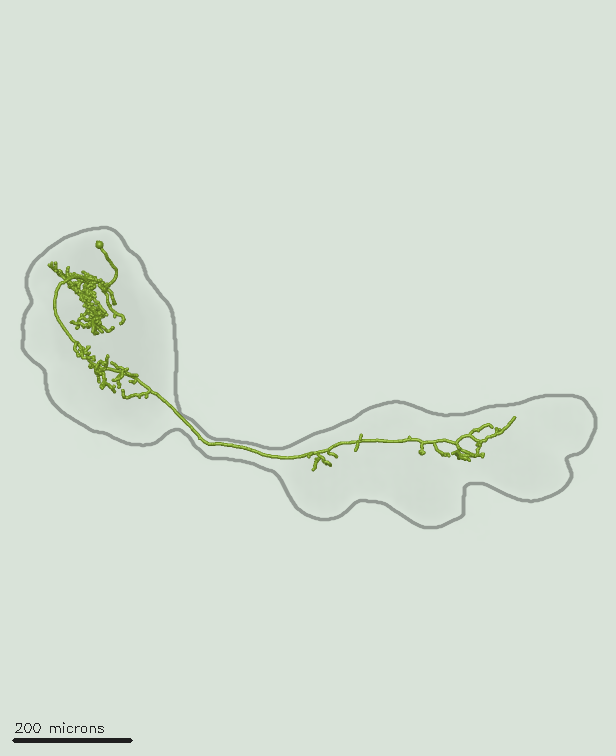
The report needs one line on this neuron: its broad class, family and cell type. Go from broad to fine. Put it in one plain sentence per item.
A descending neuron of hemilineage SMPpm1, type DNp46.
